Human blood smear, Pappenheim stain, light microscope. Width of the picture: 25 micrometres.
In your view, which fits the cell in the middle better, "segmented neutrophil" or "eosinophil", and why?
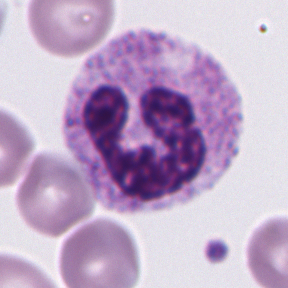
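Segmented neutrophil, not eosinophil. Deciding point, the granules: they are fine and lilac-violet, and they fill the abundant, pale pinkish-lilac cytoplasm.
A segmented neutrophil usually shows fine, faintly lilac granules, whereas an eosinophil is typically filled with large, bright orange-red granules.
Also noted: the curved nucleus opens toward the top of the cell, and its chromatin is dark purple and coarsely clumped.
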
